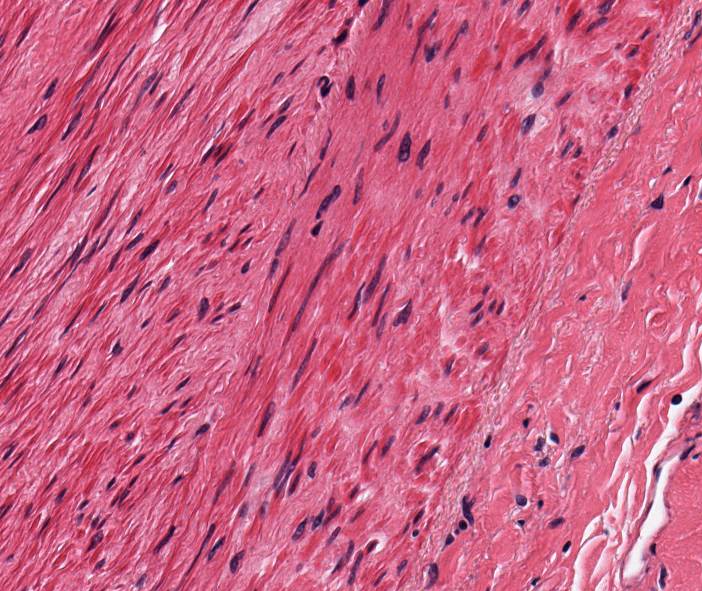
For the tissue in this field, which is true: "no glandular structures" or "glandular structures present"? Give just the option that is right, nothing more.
No glandular structures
